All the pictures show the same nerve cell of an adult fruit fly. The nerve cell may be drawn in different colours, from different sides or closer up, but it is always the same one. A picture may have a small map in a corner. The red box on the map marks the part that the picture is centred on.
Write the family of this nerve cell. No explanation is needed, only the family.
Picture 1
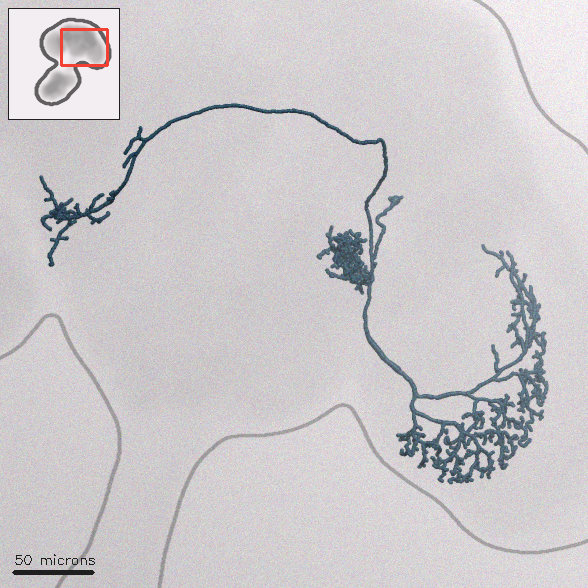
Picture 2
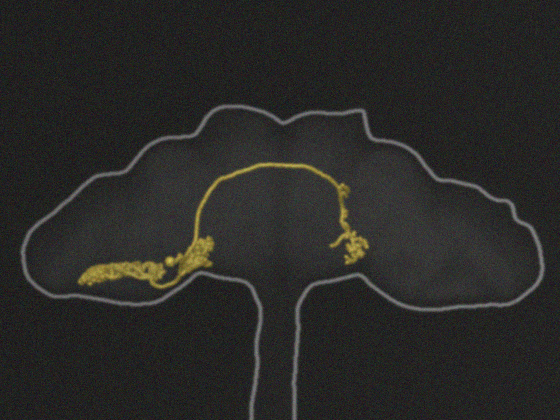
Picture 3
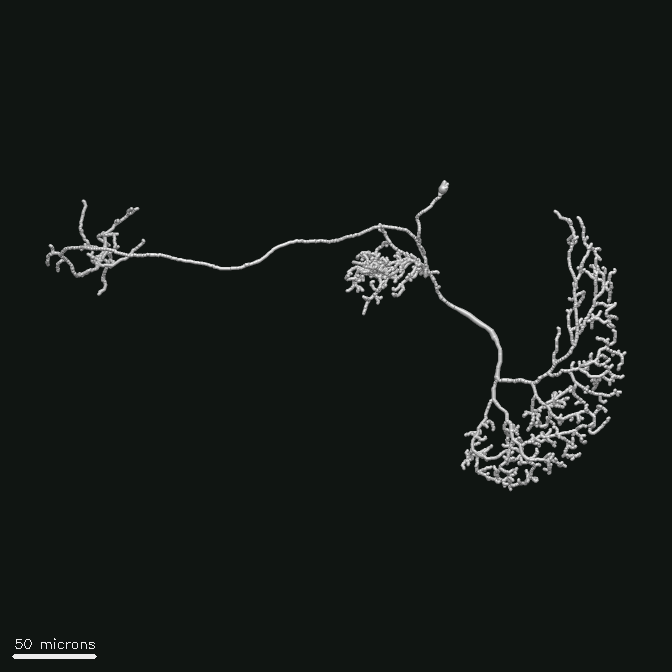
Nod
